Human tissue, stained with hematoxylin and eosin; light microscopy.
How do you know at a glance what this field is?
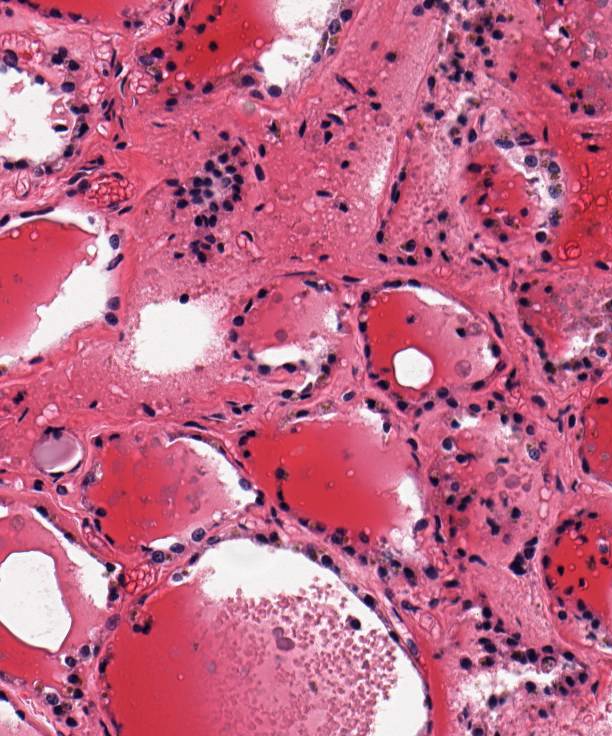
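Shown mainly here is thyroid follicle. Rounded follicles of widely varying size lie closely packed, separated by thin strands of pink stroma. Most are filled with dense, homogeneous, deep red material; hollow filled follicles of this kind, not solid sheets and cords of cells, distinguish it from parathyroid gland. Each is lined by a single layer of flattened to cuboidal cells with small dark round nuclei.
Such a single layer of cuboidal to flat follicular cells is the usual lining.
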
